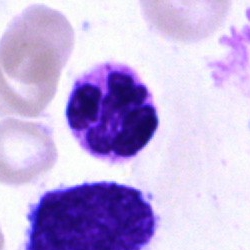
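Segmented neutrophil from a stained bone marrow smear, middle cell. Its outline is round and smooth. The chromatin is dense and dark purple, and no nucleoli are visible in the nucleus. The cytoplasm shows no vacuoles.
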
